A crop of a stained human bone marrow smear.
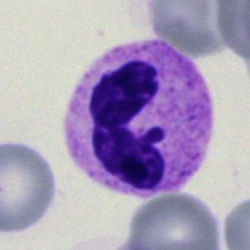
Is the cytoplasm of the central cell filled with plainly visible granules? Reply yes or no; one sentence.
Yes, granules are visible in large numbers in its cytoplasm.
